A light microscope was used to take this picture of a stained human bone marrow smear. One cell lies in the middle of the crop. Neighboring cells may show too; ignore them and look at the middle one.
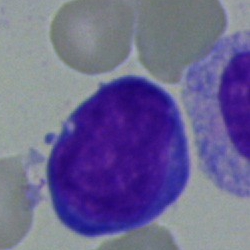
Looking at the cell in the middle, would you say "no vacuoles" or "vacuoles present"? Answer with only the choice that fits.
No vacuoles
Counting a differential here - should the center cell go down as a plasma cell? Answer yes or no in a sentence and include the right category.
No, the centre of the crop is taken up by a proerythroblast, not a plasma cell.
